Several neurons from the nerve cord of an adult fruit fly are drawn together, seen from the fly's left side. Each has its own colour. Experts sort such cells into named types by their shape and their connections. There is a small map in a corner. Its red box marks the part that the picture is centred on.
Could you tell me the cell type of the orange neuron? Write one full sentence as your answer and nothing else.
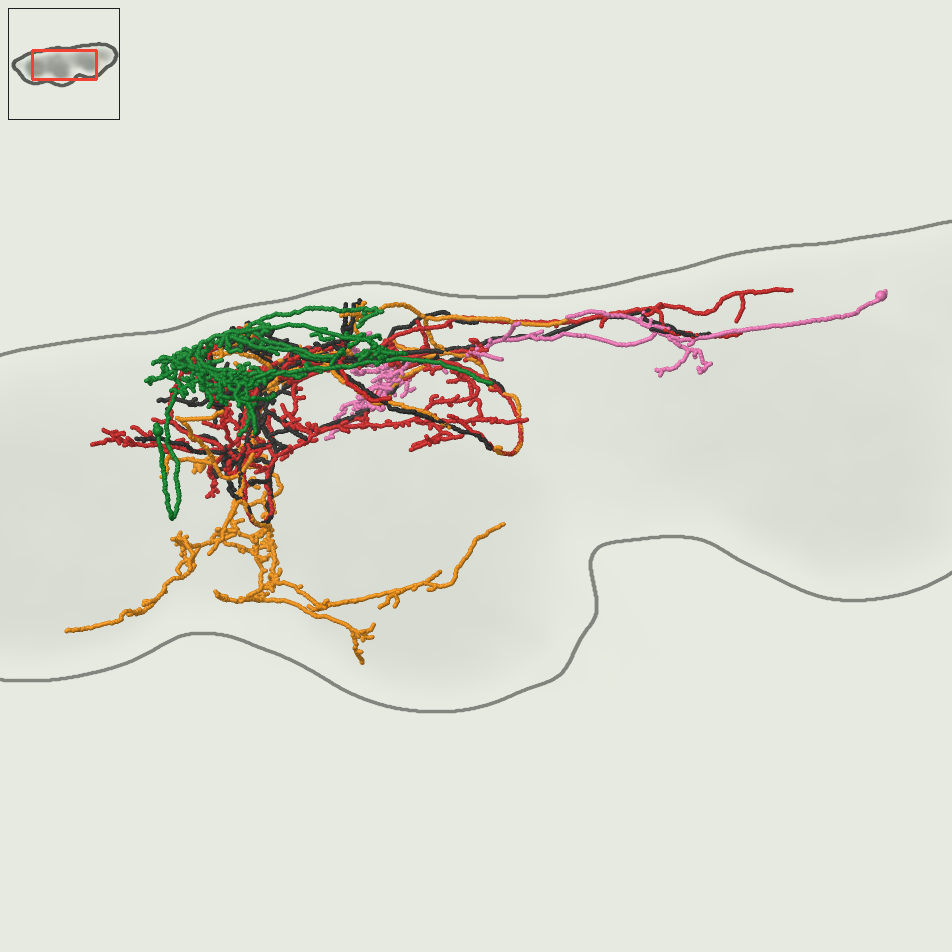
It is as IN17A077 that this neuron is typed.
